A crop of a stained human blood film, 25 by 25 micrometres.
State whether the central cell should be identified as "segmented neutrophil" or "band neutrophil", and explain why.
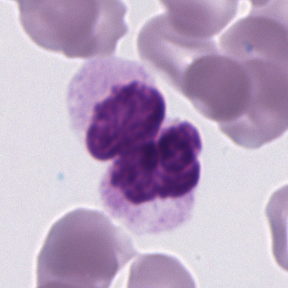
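This is a segmented neutrophil. Nucleus first: its largest lobe lies toward the upper left, with a smaller lobe toward the lower right.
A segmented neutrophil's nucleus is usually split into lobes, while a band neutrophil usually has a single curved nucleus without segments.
Next, the chromatin is dark purple and coarsely clumped, and the cytoplasm is pale pinkish-lilac. Then size: the cell measures about 17 by 10 micrometres and the nucleus about 11 by 9 micrometres, filling about 60% of the cell's area.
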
